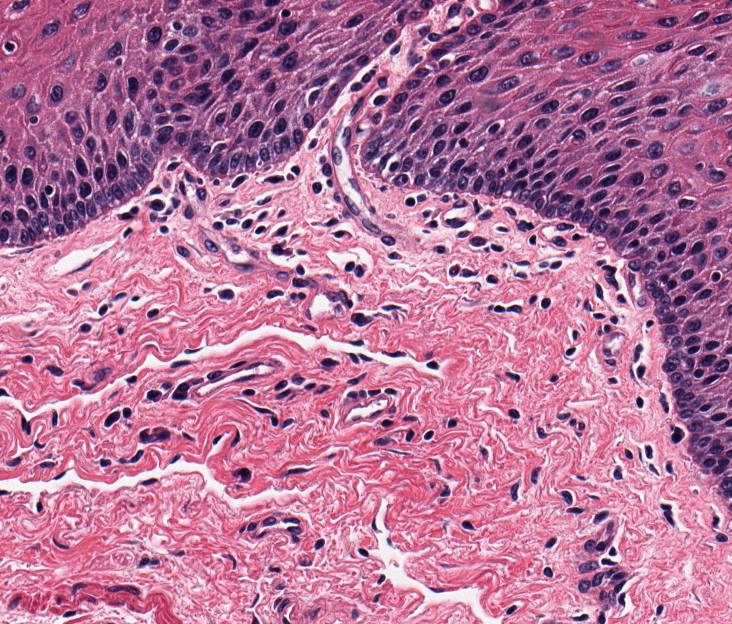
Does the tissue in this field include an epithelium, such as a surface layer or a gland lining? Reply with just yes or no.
Yes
